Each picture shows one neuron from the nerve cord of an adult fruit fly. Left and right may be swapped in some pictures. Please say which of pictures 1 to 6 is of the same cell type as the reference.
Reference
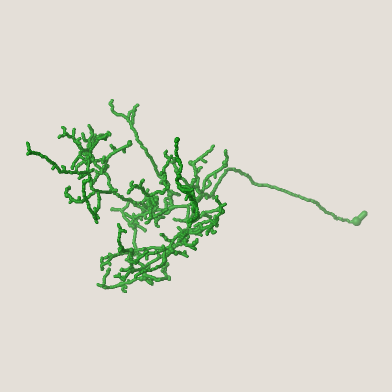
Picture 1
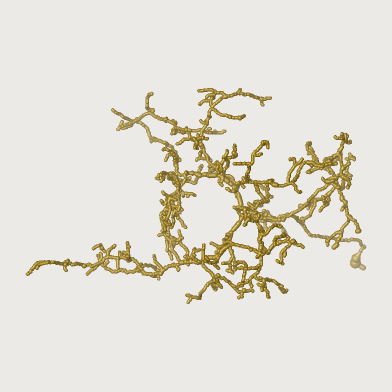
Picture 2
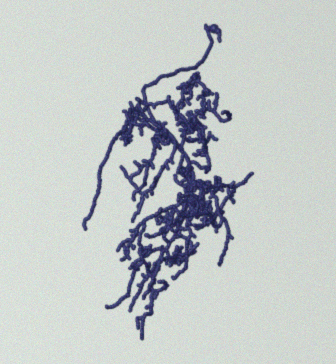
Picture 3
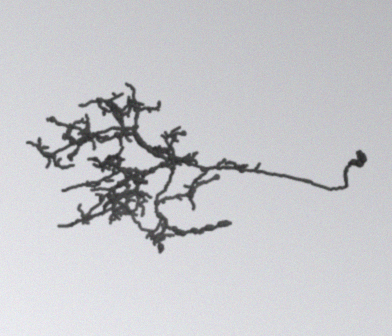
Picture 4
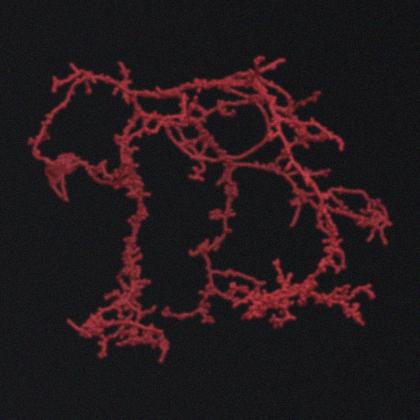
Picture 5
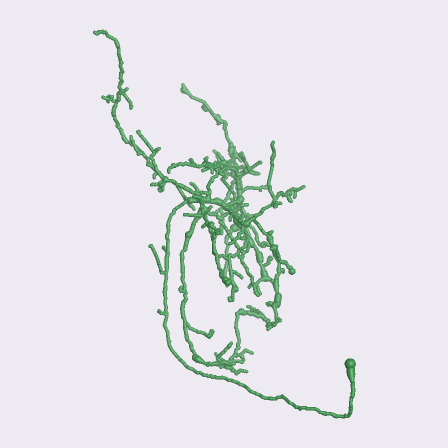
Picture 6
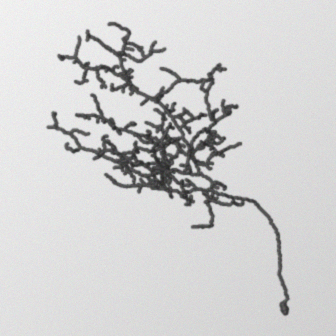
Picture 6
